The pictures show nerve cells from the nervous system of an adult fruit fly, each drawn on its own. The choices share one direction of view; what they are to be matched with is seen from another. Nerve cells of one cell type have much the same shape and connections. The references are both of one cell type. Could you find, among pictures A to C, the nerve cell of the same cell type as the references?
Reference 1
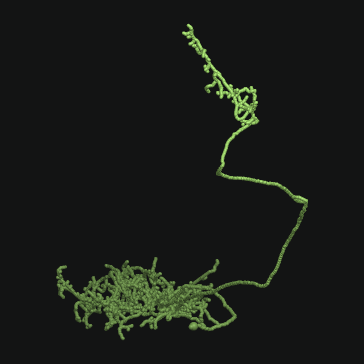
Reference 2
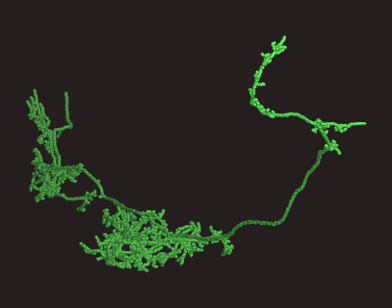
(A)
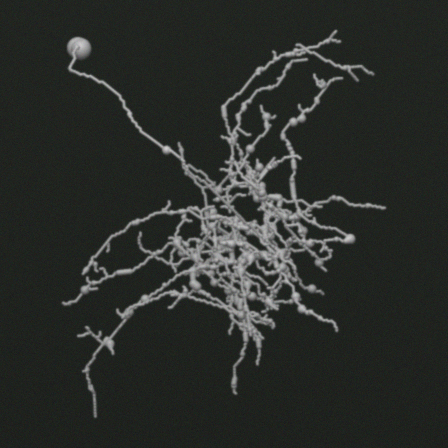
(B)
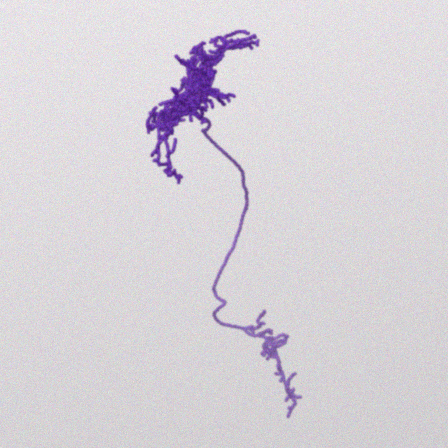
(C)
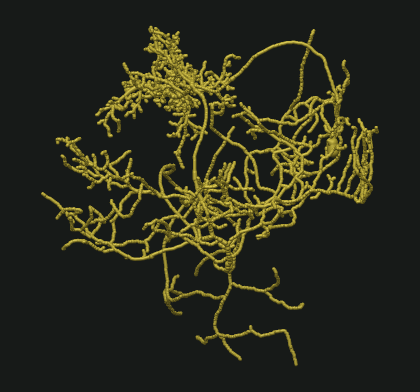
B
